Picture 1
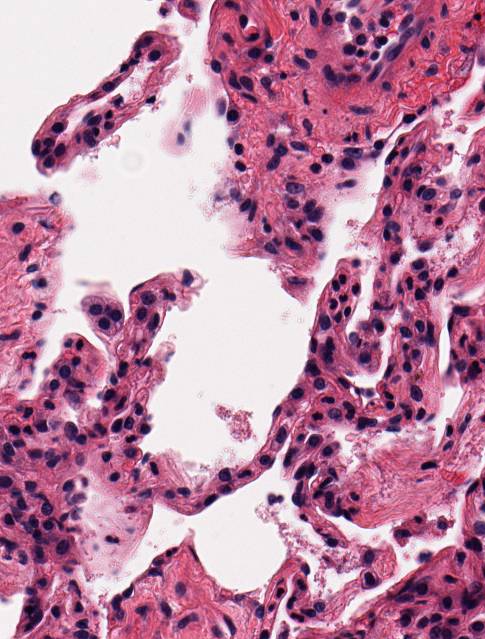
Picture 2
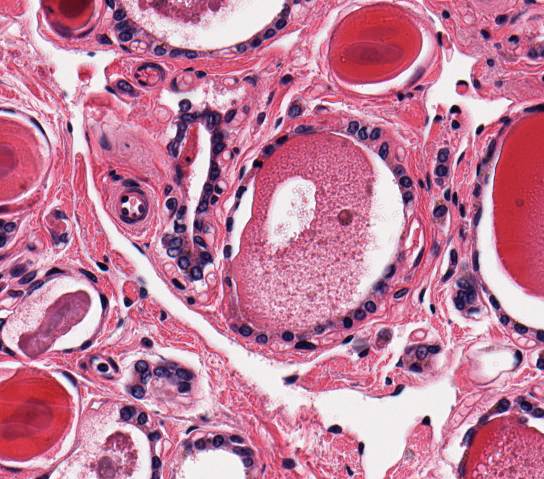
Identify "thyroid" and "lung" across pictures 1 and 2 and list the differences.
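Assignment: picture 1 is the lung, picture 2 the thyroid. Spaces: in the lung, branching walls outline large irregular empty spaces, the largest at centre-left; the thyroid is packed with rounded units whose dense red contents are set off from their lining by a clear pale rim.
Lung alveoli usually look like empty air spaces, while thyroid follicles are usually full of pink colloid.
Lining: each thyroid unit has a single layer of flattened to cuboidal cells with small dark round nuclei.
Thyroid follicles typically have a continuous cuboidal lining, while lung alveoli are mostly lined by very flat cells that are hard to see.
Walls: small dark round nuclei are scattered through the thickened lung walls, and pink fibrous stroma with scattered spindle-shaped nuclei separates the thyroid units. The lung field has no glands and no fat cells.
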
